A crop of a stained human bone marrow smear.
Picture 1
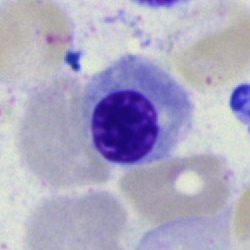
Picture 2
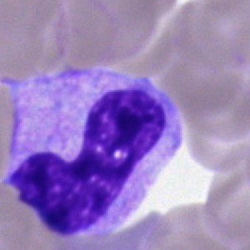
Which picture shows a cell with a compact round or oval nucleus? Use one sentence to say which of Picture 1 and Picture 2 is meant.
Picture 1 contains the cell with a nucleus gathered into one compact round or oval mass.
